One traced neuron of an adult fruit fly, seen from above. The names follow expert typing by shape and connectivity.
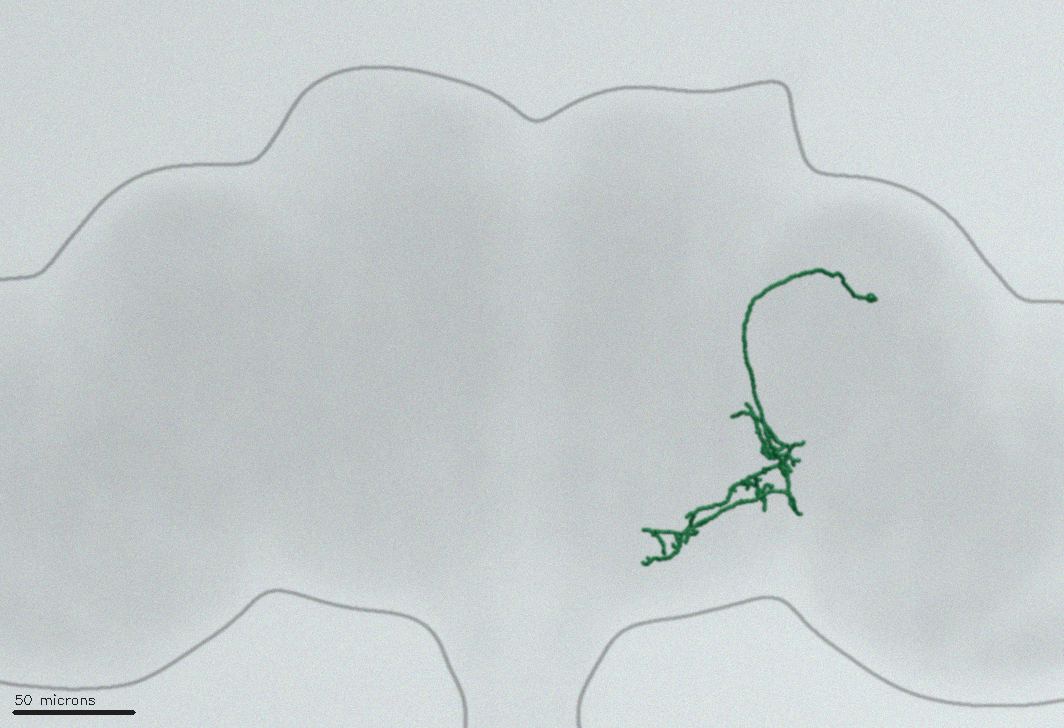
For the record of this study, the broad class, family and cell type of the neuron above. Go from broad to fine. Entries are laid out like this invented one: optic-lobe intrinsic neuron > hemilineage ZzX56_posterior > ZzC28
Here: central-brain intrinsic neuron > hemilineage WEDa2 > WED033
